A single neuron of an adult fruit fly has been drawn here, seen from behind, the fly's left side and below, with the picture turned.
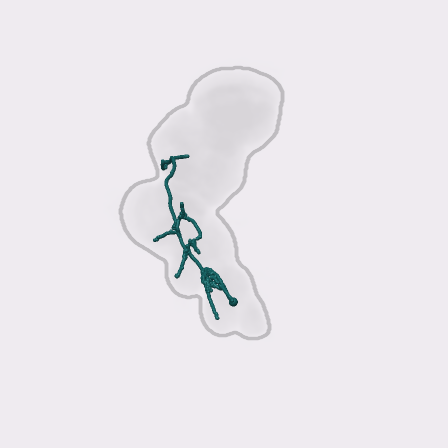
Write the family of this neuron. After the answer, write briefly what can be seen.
Its family is hemilineage 12B. This is an ascending neuron. As drawn here it is taller than it is wide.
